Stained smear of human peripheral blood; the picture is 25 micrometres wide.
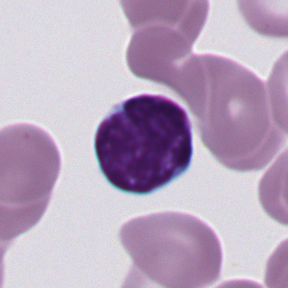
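Typical lymphocyte, the nucleated cell at centre of a stained peripheral blood smear. Outline smooth and nearly circular; cell about 9 micrometres across. Nucleus round in outline, about 8 micrometres across, filling about 90% of cell area; small notch at its top edge. Chromatin dense, dark purple, coarsely clumped. No vacuoles visible.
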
